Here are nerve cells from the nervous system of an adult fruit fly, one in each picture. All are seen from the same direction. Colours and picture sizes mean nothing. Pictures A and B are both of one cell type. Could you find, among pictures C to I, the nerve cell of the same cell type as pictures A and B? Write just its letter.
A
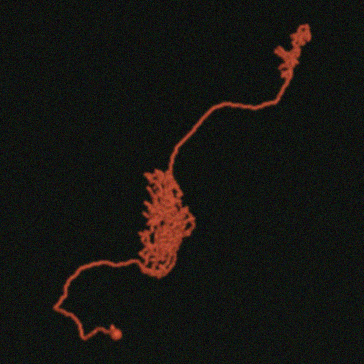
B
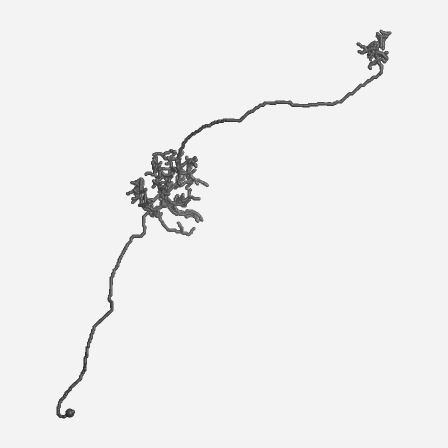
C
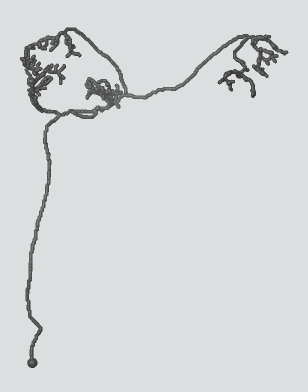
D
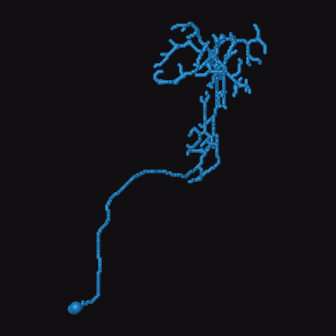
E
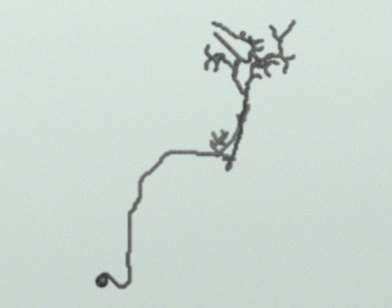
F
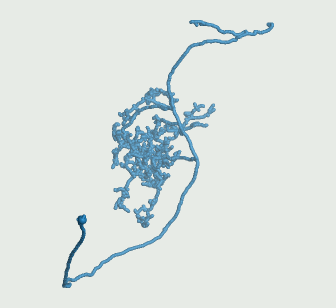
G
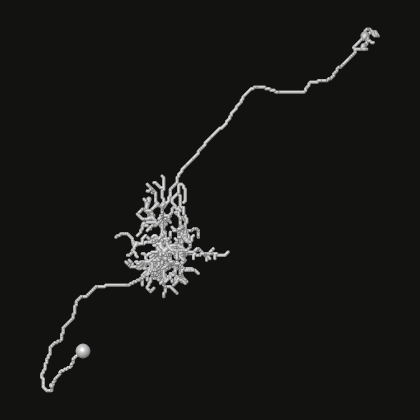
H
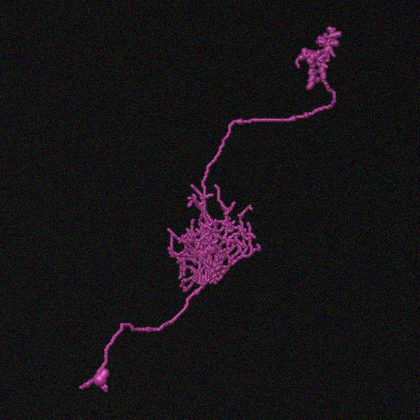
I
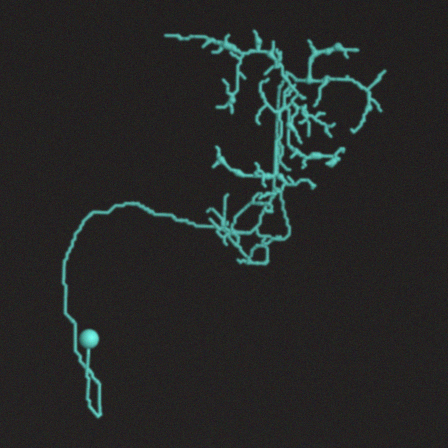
H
